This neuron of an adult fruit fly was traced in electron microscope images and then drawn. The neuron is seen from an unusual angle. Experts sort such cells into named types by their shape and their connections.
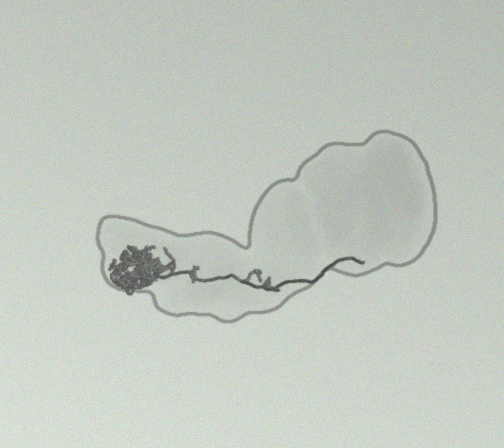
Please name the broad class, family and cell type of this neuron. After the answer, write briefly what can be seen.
Its broad class is ascending neuron. Its family is hemilineage 08B. The cell type is IN08B021. In this view it is more than twice as wide as it is tall.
